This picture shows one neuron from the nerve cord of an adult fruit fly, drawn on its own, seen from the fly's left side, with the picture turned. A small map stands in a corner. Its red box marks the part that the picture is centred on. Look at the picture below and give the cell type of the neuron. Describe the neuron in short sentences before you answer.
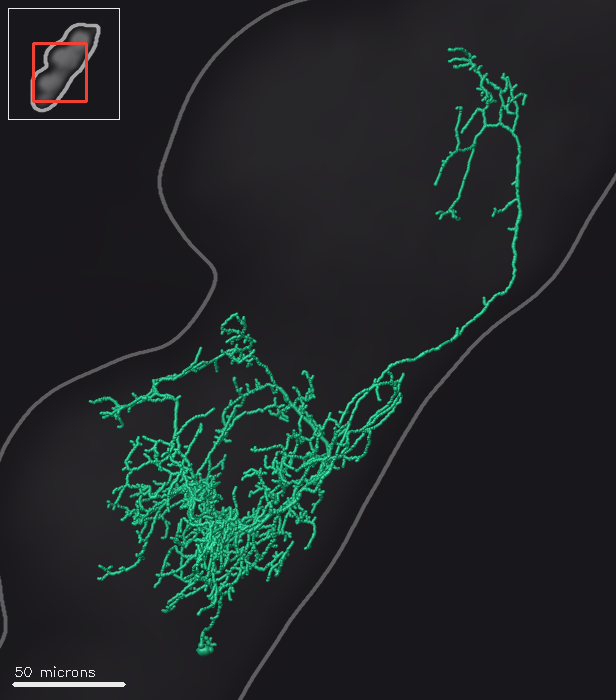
From top to bottom in the picture it spans about 300 microns. More than a hundred branch ends can be seen. This is a nerve-cord intrinsic neuron. It is of cell type IN12A009.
